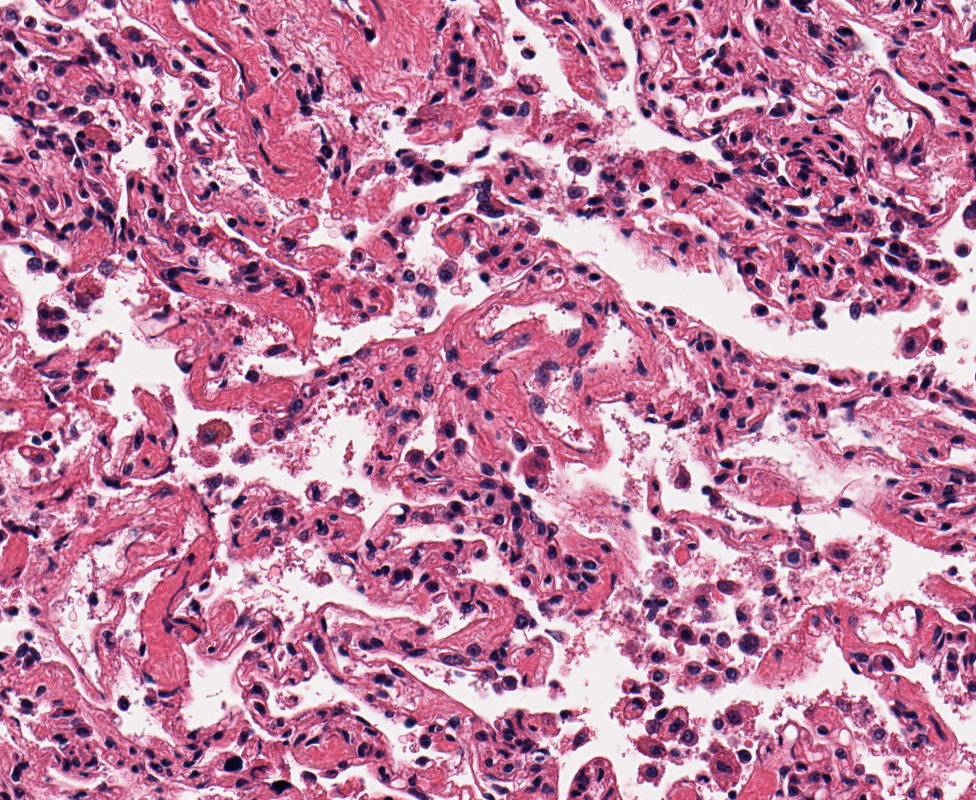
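Lung: irregular, branching pink septa divide the field into many open white spaces. Loose rounded cells with ample pink cytoplasm lie free within them, most numerous at lower right. Several contain fine granular debris and small pale round bodies.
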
